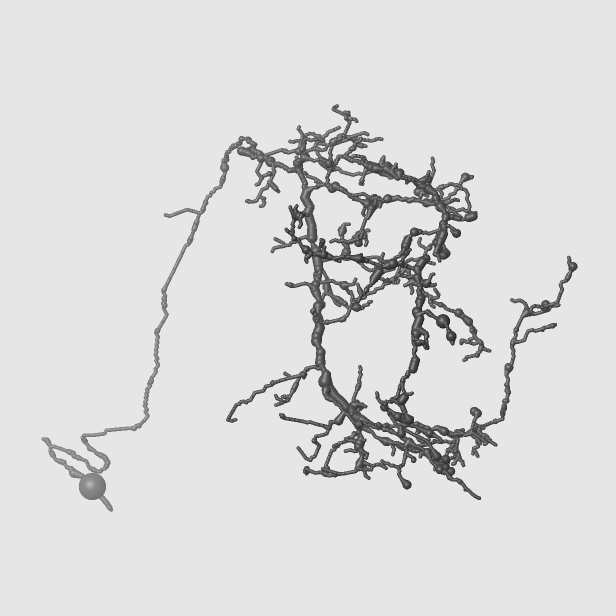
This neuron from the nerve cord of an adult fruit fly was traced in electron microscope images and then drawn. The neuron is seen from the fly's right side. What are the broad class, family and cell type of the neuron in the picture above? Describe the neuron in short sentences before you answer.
In this view it is wider than it is tall. This is a nerve-cord intrinsic neuron. Its family is hemilineage 12B. The cell type is IN12B025.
